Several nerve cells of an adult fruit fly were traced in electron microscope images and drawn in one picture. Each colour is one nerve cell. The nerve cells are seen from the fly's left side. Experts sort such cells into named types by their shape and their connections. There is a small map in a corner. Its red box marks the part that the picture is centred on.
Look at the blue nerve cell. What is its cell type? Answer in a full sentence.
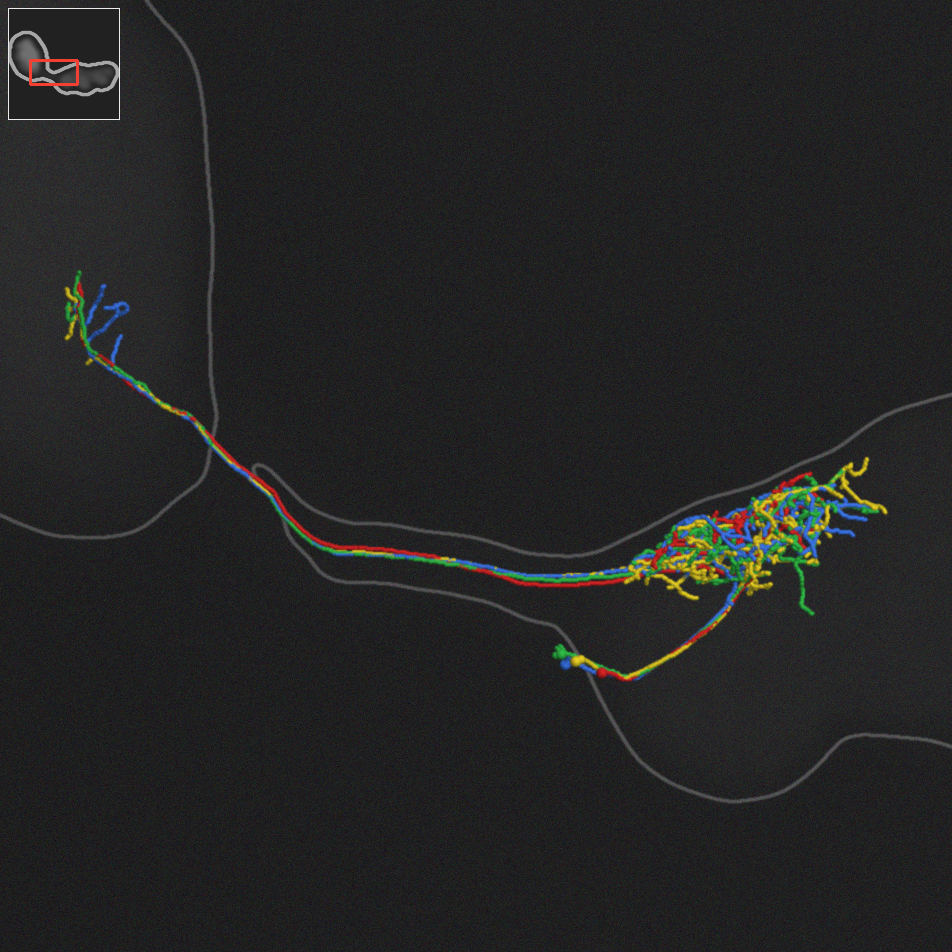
The cell type is AN07B071_b.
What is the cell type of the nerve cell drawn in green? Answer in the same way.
The cell type is AN07B071_d.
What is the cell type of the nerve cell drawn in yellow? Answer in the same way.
The cell type is AN07B071_a.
